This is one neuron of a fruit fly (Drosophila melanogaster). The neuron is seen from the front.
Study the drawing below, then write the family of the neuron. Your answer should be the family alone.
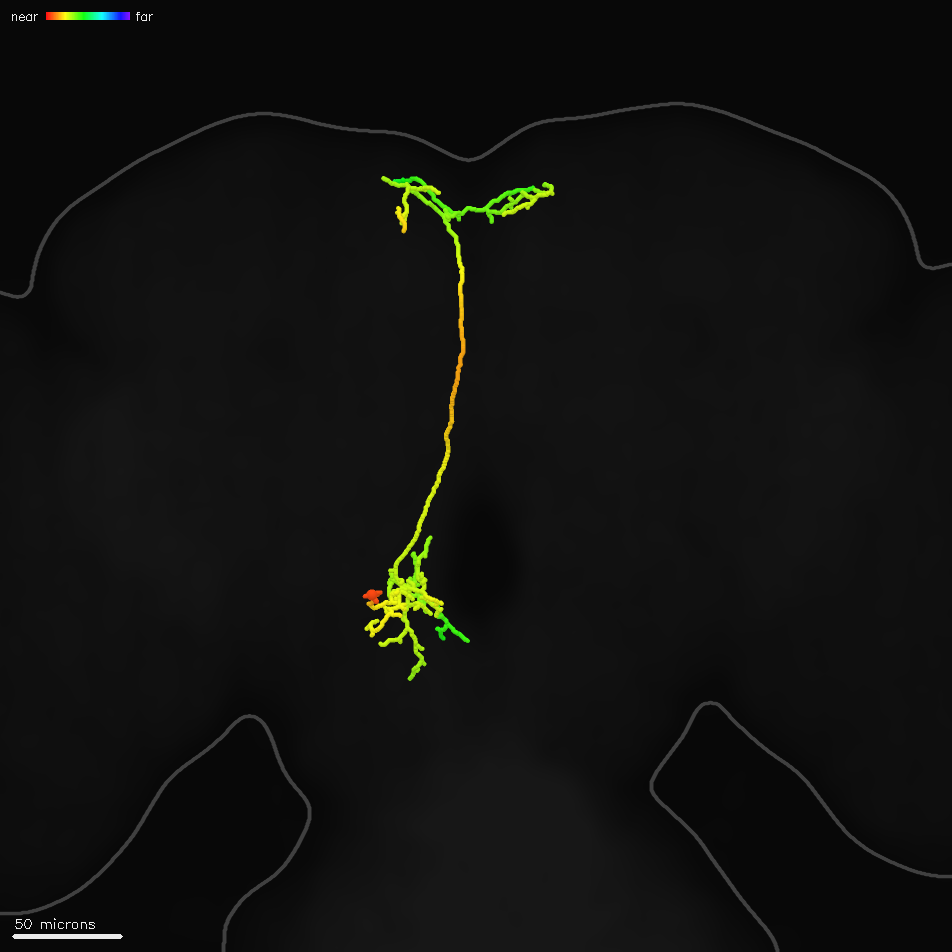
hemilineage FLAa2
